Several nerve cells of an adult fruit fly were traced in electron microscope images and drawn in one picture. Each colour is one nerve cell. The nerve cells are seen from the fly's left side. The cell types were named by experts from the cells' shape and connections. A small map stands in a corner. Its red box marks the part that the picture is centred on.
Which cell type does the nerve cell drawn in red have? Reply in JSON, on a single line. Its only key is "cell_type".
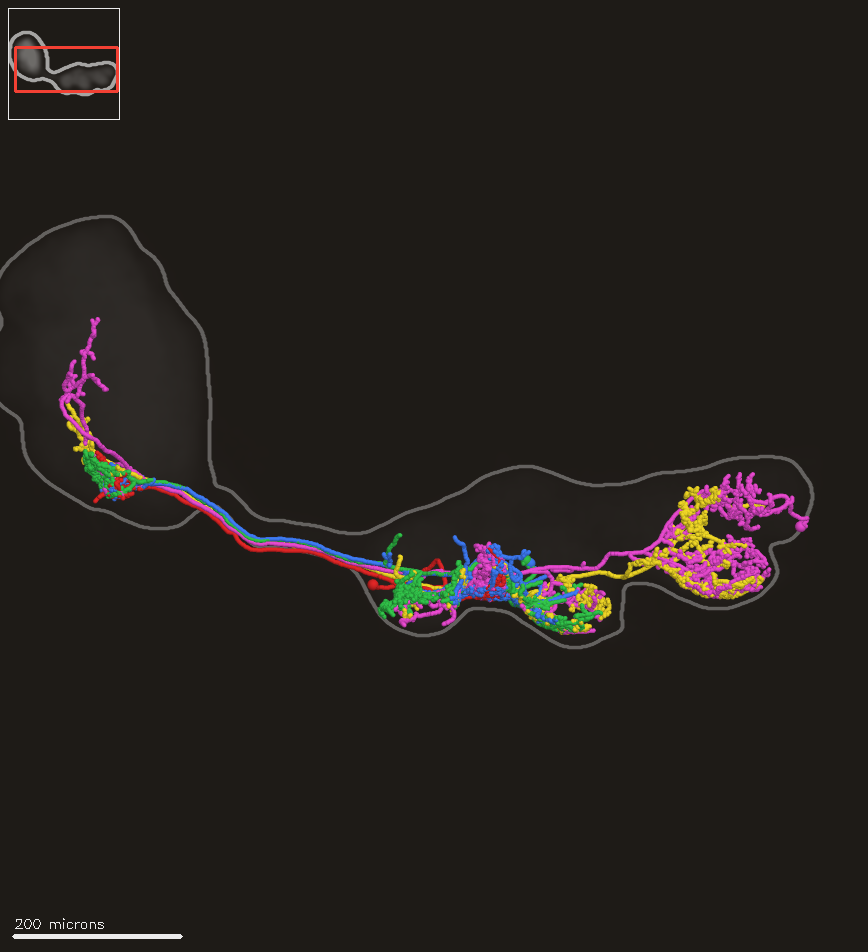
{"cell_type": "ANXXX404"}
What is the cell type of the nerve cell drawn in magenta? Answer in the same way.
{"cell_type": "ANXXX027"}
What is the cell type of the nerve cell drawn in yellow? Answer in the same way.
{"cell_type": "AN09B009"}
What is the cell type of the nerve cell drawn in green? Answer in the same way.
{"cell_type": "AN09B014"}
